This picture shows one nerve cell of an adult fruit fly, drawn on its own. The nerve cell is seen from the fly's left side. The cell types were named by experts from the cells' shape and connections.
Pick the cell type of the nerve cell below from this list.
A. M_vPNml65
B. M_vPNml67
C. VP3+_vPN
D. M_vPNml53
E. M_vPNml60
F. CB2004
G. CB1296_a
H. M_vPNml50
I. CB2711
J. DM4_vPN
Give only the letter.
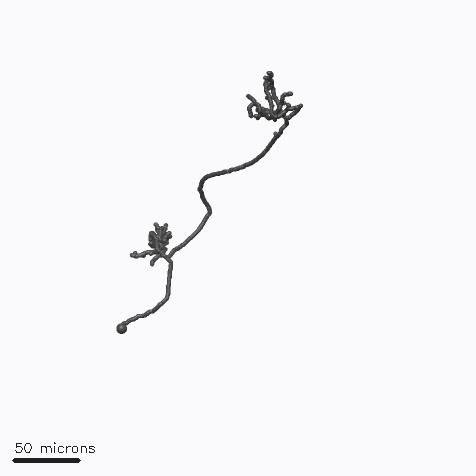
J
